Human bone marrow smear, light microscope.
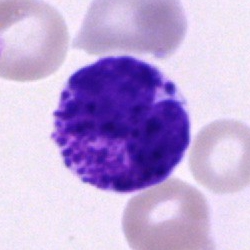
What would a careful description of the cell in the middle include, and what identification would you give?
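Coarse, dark purple-black granules pack the cell. The darkest and densest mass lies in its upper and right part. In the lower centre, the background between the granules is pale pinkish-lilac. At the upper right edge there is a small pale clear area. The cell is a basophil.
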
